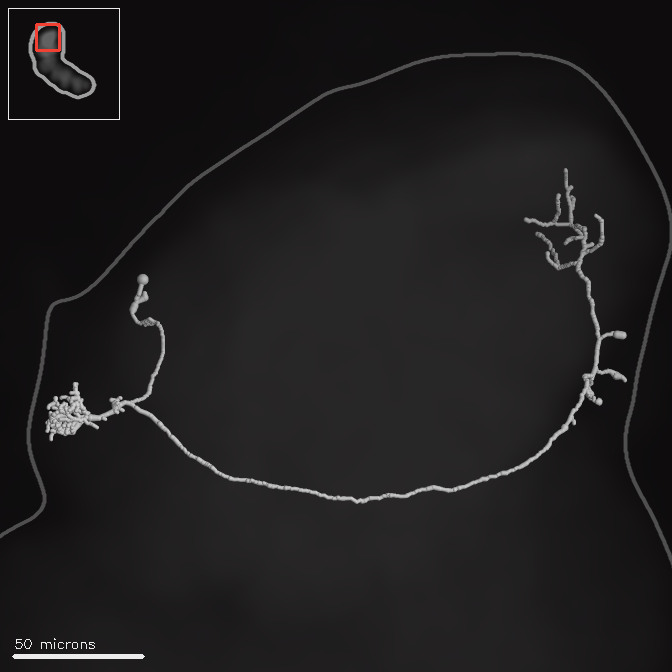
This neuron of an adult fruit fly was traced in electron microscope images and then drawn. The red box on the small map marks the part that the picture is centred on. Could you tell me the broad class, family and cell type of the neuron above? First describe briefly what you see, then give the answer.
Its cell body lies on the left of the picture. By the scale bar it is about 250 microns wide in this view. Its broad class is central-brain intrinsic neuron. Its family is hemilineage ALl1_ventral. It is of cell type VA7m_lPN.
